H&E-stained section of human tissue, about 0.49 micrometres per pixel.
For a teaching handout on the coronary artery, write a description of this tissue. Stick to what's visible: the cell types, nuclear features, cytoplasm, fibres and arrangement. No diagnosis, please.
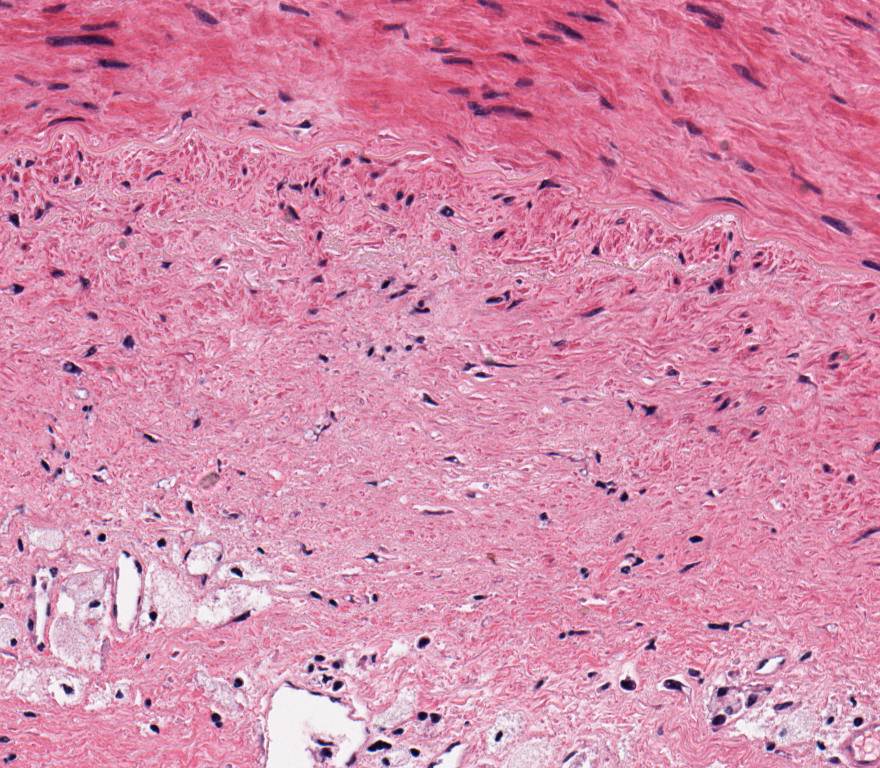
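Top: a dense, deeply eosinophilic band crosses the field, with elongated cigar-shaped smooth muscle nuclei lying roughly parallel and running horizontally. Boundary: a thin wavy line along its lower edge, left to right. Below: a broader, paler fibrous layer filling the rest. Epithelium or lined surface: none.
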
